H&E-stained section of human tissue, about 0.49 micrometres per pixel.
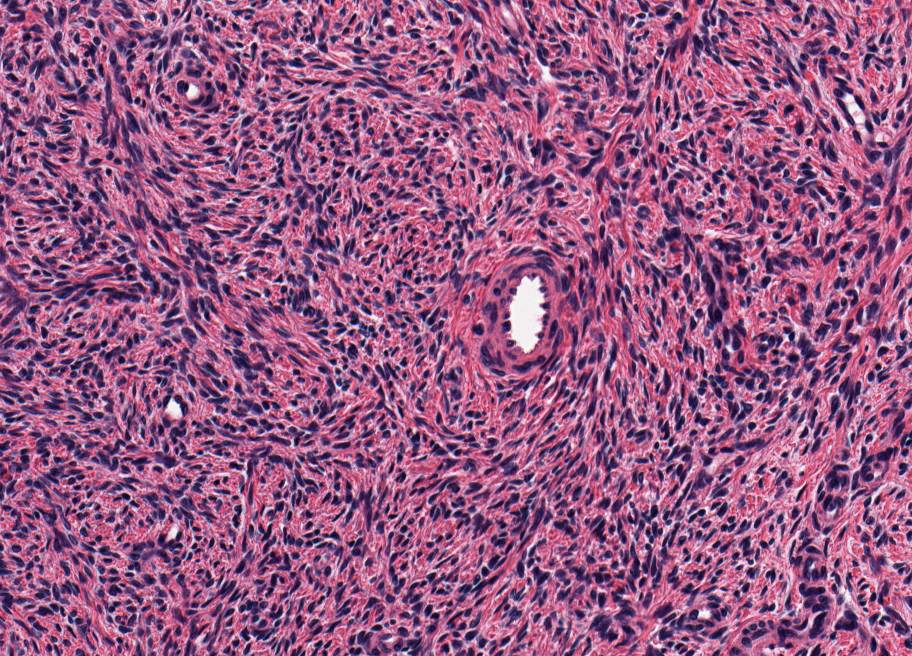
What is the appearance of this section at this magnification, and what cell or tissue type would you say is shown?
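Densely packed spindle cells fill the whole field, arranged in short intersecting fascicles and swirls. Around the central vessel, the adjacent spindle cells are wrapped concentrically. Their nuclei are elongated to oval and darkly stained. Cytoplasm is scant, and cell borders are indistinct. This section is ovary.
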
